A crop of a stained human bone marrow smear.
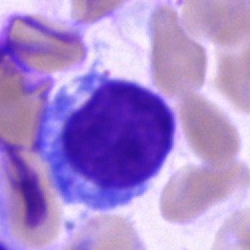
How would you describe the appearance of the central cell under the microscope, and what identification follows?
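First, the nucleus: it sits off-centre, pushed toward the right side. I can't see a nucleolus in it. The cytoplasm is blue, lies mostly left of the nucleus, and is mottled with small pale spots. I'd call this a lymphocyte.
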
